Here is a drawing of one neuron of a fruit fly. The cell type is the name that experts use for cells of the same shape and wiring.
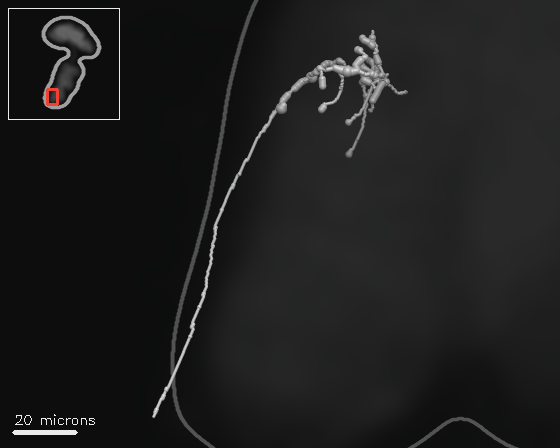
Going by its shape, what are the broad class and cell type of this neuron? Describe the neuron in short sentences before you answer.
It lies in the nerve cord. By the scale bar it is about 130 microns tall in this view. Its broad class is sensory neuron entering the nerve cord. The cell type is SNxx15.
